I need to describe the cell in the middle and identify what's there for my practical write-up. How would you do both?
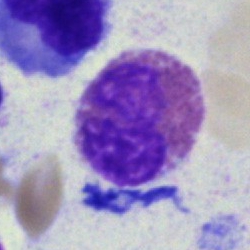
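Nucleus occupies most of the cell, positioned toward the lower left. Chromatin clumped: dark patches separated by paler streaks. Cytoplasm pinkish-violet, forming a crescent along the upper right side. This is a basophil.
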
